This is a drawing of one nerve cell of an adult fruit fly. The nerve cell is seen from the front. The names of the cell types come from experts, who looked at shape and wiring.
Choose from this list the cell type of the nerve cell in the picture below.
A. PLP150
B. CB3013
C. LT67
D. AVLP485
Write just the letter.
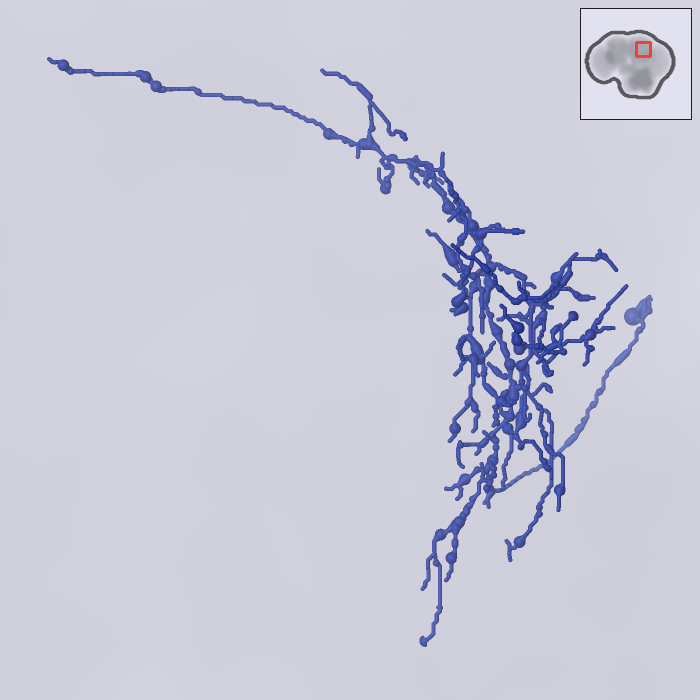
B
